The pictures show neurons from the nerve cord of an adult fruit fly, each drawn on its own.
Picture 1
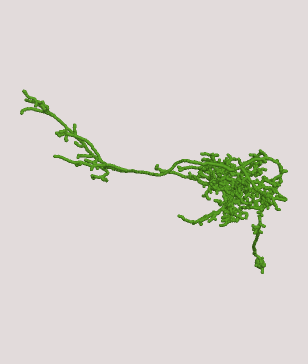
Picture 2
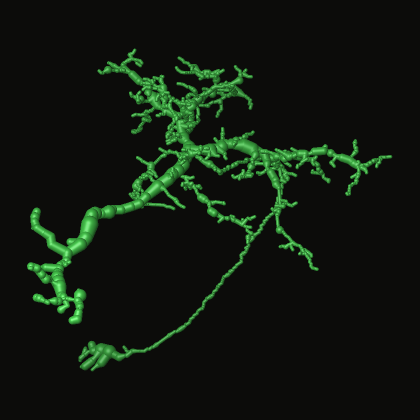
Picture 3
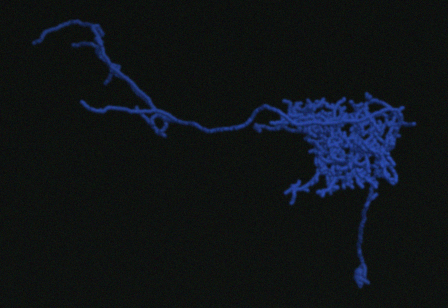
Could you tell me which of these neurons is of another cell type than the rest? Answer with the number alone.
2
